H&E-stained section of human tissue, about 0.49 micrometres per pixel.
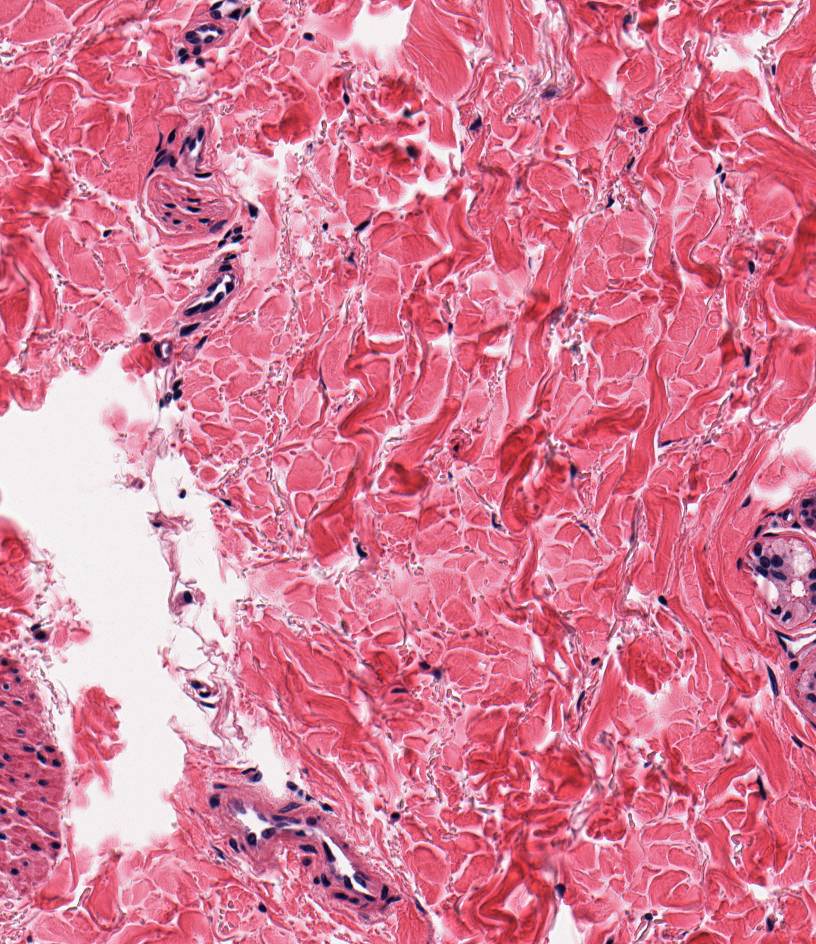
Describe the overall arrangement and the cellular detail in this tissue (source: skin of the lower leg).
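Thick, deeply eosinophilic collagen bundles, packed closely, fill most of this field. They are cut in mixed planes: some appear as polygonal cross-sectioned profiles, others as wavy longitudinal strands. Between them lie only sparse small, dark, elongated nuclei. At the right edge is part of a small cluster of glandular units with round nuclei and pale cytoplasm.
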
